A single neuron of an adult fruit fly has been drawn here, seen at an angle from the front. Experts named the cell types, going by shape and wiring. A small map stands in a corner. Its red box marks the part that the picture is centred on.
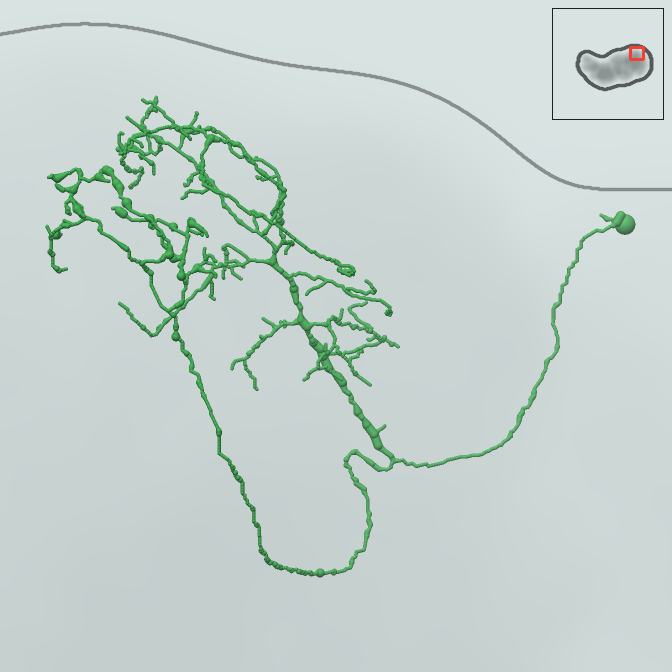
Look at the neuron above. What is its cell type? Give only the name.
SLP015_c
